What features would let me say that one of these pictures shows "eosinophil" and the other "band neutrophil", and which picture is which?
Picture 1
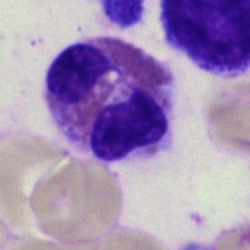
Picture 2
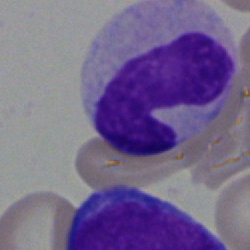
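So, picture 1 is the eosinophil, and picture 2 is the band neutrophil. In picture 1 the nucleus is split into two large lobes, one at upper left and one at lower right, with a pale, clear area in the centre of the cell between them.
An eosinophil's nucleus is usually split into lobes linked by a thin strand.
In picture 2 the nucleus is instead bent into a curved, horseshoe-like shape whose notch opens toward the lower right.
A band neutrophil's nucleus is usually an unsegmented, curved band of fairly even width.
So the nuclei differ in shape: two lobes in the first picture, a curve in the second. Both stain dark purple, though the eosinophil's lobes are dense while the band neutrophil's chromatin looks mottled and condensed. I also notice the outline in picture 1 is round to slightly oval with a smooth edge, whereas in picture 2 the widest band of cytoplasm lies at the upper left.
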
